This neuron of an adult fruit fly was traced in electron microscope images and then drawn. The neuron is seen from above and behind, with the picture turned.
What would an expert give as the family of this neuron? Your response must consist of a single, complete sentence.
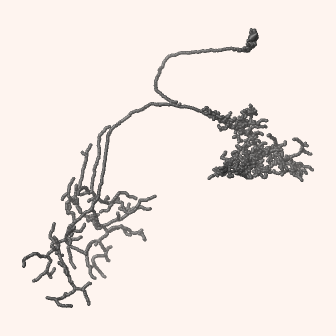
The neuron is listed under family hemilineage LB3.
